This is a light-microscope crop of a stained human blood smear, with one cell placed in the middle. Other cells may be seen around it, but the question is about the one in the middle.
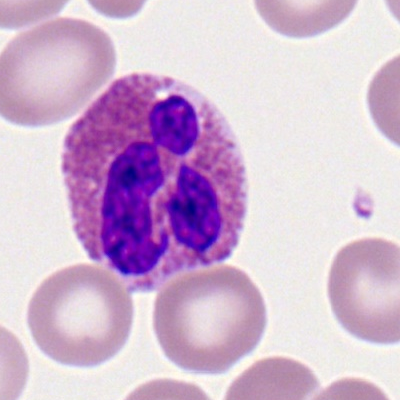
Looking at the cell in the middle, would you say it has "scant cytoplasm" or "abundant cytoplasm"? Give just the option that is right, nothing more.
Abundant cytoplasm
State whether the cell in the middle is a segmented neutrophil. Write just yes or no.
no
